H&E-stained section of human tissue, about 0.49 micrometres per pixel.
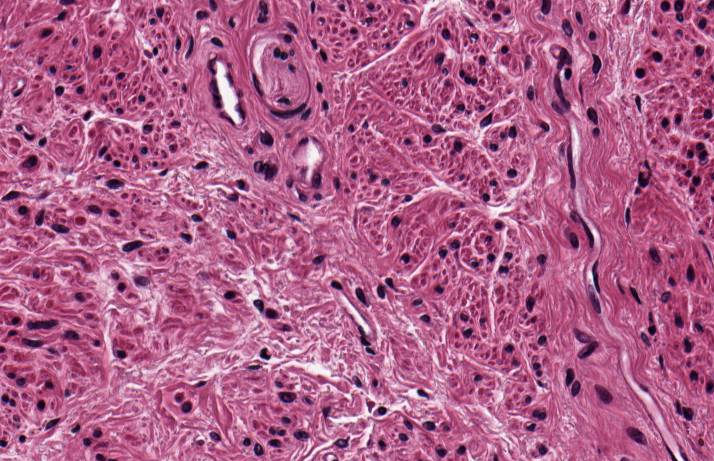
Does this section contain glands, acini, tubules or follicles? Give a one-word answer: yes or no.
No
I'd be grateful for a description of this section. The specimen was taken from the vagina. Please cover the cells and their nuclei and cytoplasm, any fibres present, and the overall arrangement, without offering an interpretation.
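Item by item: the whole field consists of eosinophilic smooth muscle bundles running in several directions. Along the right side, a muscle band runs lengthwise top to bottom, with elongated wavy nuclei. Near the top centre lies a small thick-walled vessel with a concentric wall. Thin, pale strands of loose connective tissue separate the bundles.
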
